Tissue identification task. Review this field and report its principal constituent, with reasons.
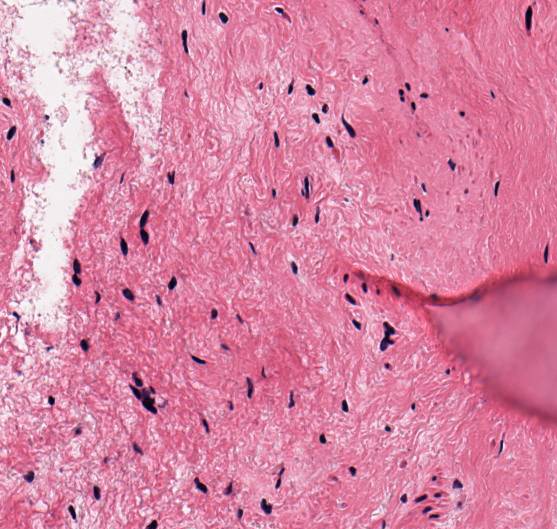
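I'd call this dense connective tissue: pink fibrous stroma fills the field, with no epithelium. The nuclei are sparse and widely spaced, small, dark, oval to spindle-shaped, and I can't see nucleoli.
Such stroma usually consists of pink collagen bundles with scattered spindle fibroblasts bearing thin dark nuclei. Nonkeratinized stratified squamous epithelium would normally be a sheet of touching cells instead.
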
